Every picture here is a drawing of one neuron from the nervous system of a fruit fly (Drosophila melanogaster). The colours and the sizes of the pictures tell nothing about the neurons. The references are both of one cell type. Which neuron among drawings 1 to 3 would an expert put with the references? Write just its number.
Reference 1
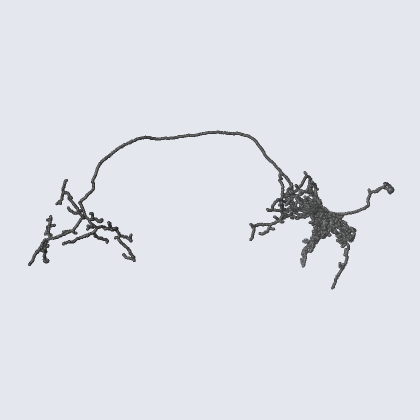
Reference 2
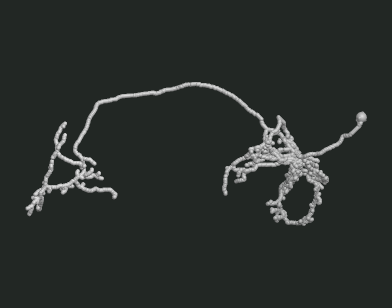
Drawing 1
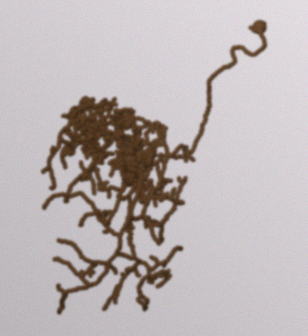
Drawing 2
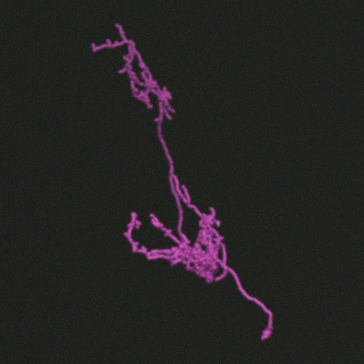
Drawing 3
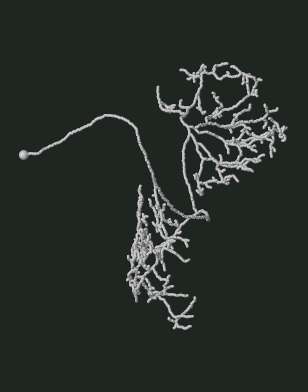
2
